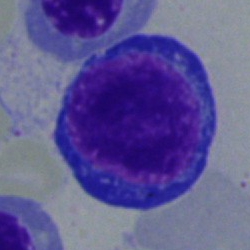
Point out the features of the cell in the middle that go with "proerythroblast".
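The cell is a proerythroblast. Its outline is roughly round and smooth. The chromatin is finely granular, with no coarse dark clumps. A narrow rim of deep blue cytoplasm surrounds the nucleus. No distinct granules can be made out in that cytoplasm.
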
